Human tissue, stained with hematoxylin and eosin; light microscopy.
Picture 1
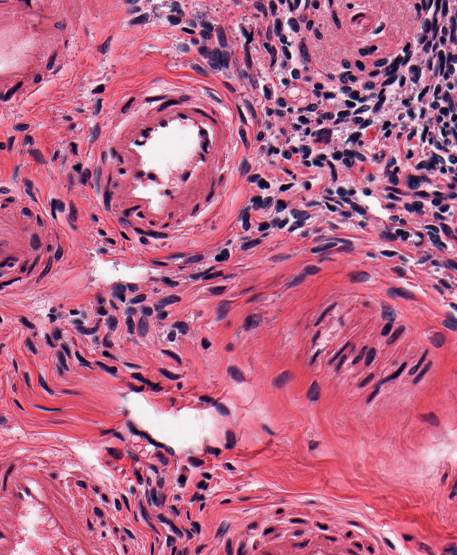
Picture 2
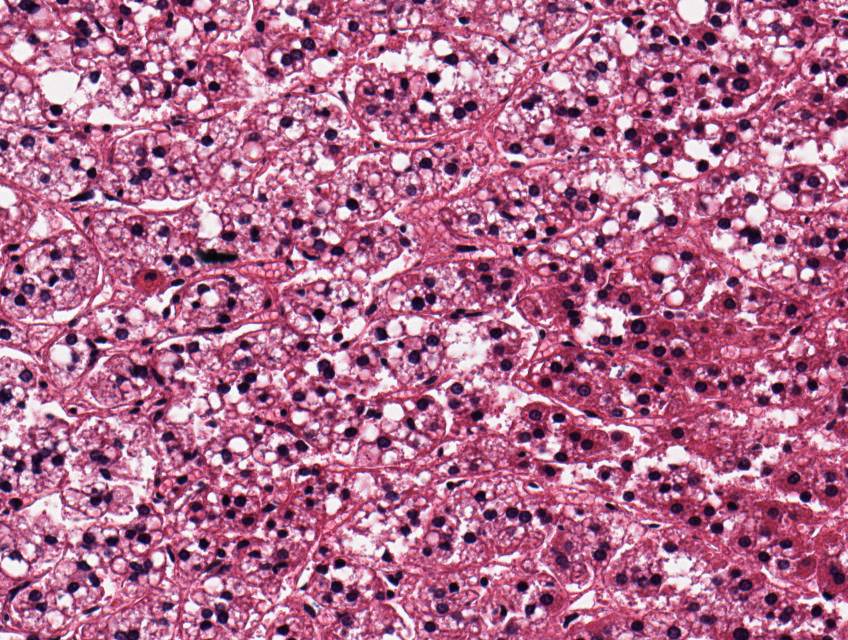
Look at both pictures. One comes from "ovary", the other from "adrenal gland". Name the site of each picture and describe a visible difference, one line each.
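Picture 1 is from the ovary. Most nuclei in the whorls are elongated and dark and follow the curve of the layers.
Picture 2 is from the adrenal gland. The nuclei are small, round, dark and fairly uniform.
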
